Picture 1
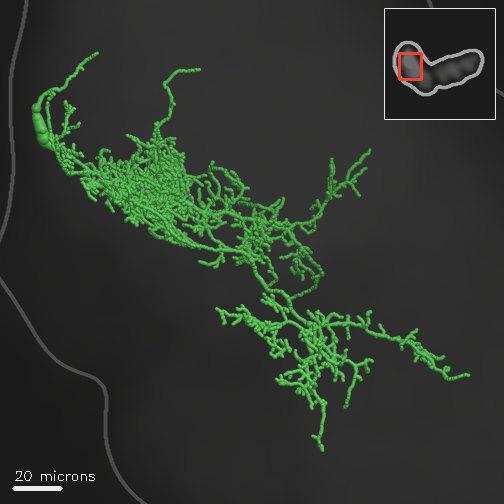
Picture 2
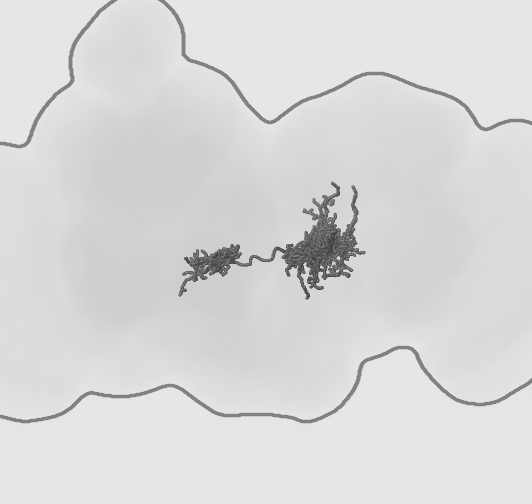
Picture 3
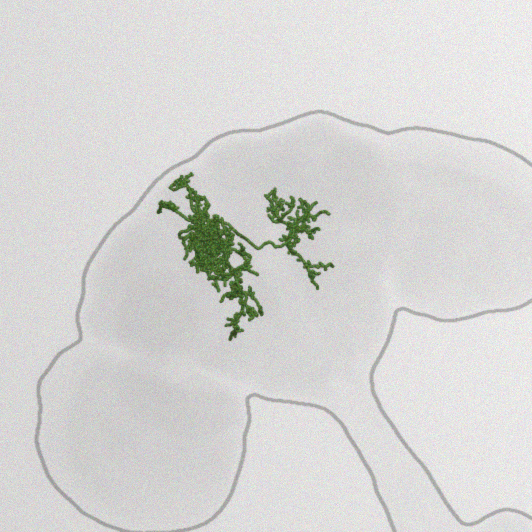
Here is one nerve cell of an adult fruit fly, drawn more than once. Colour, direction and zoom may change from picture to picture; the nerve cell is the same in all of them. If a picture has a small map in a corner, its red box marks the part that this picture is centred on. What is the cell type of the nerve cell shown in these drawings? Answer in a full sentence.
The cell type is LAL040.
